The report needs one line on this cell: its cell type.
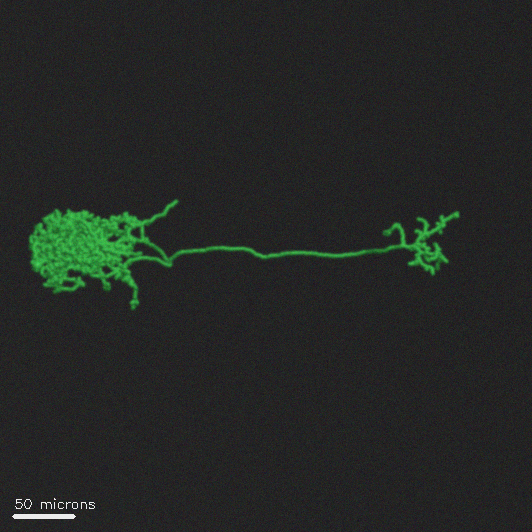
AVLP154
